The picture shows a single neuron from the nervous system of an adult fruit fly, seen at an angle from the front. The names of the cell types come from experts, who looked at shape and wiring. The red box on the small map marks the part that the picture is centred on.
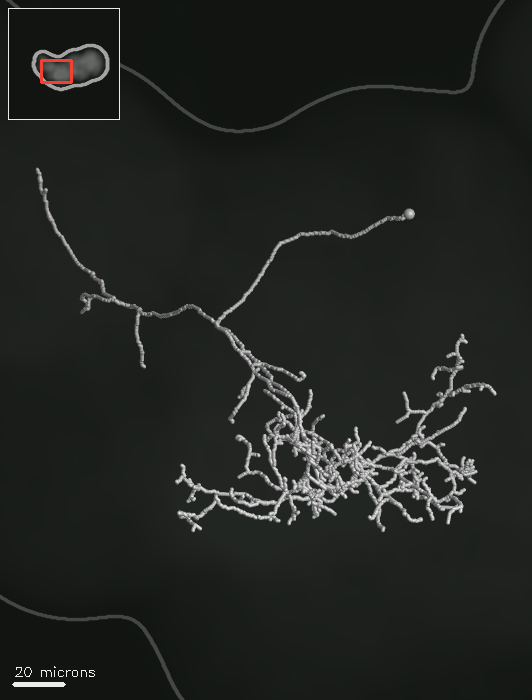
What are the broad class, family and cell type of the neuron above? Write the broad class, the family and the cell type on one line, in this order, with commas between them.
nerve-cord intrinsic neuron, hemilineage 11A, IN11A016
